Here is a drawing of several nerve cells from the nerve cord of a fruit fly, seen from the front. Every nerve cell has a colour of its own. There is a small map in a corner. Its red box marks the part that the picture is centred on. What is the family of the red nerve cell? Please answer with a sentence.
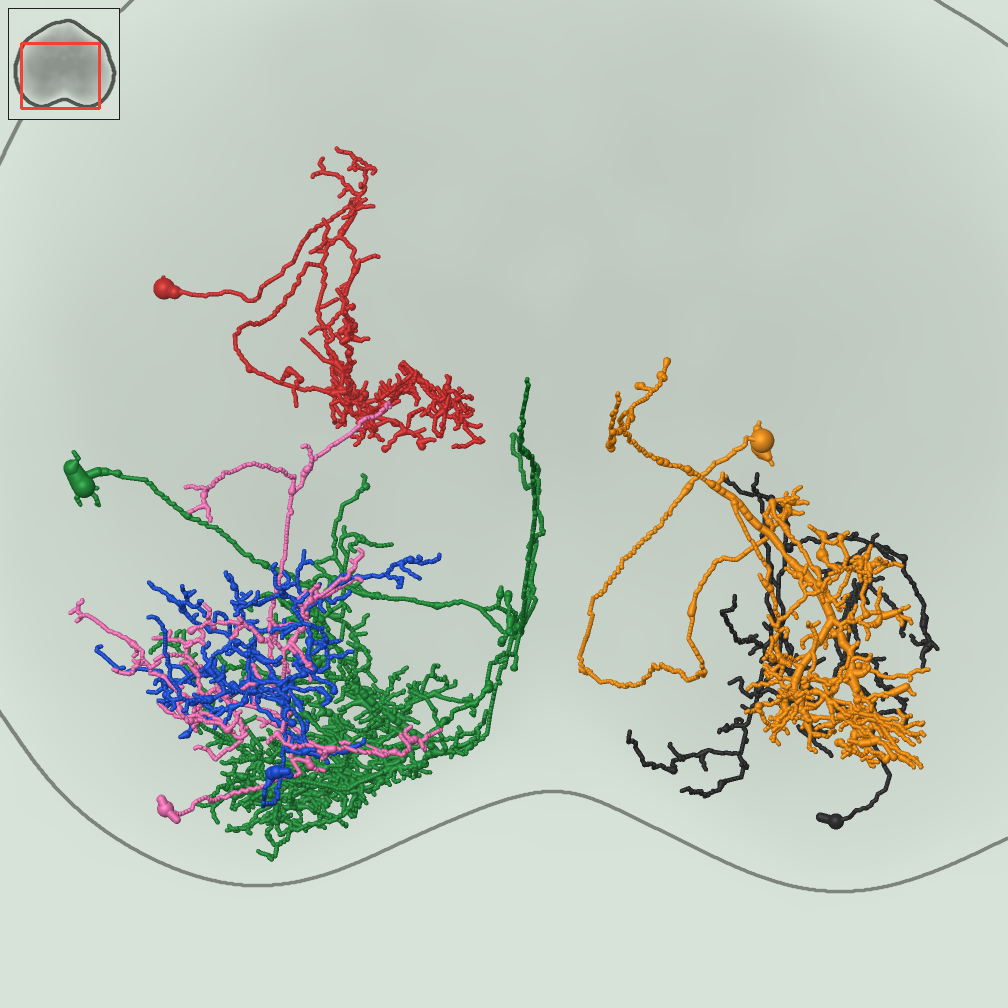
The family is hemilineage 20A.22A.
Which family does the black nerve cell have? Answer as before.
The family is hemilineage 20A.22A.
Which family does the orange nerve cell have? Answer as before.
The family is hemilineage 05B.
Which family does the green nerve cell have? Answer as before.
The family is hemilineage 17A.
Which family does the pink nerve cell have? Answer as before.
The family is hemilineage 01B.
